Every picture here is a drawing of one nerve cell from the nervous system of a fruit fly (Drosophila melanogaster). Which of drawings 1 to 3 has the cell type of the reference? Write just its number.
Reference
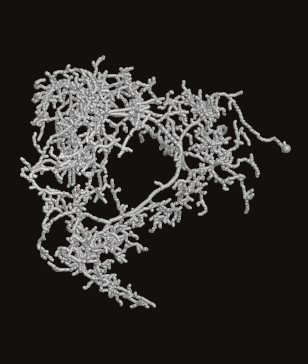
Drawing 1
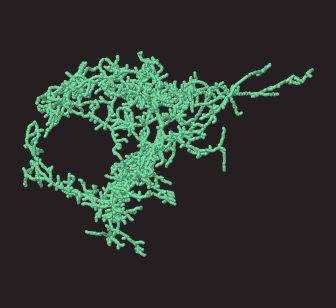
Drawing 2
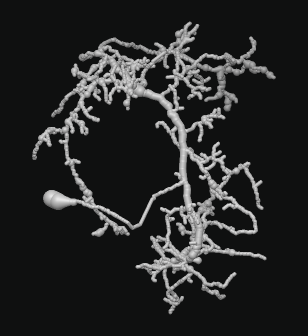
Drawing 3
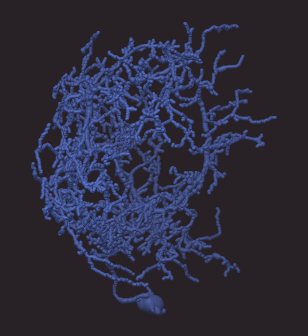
1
